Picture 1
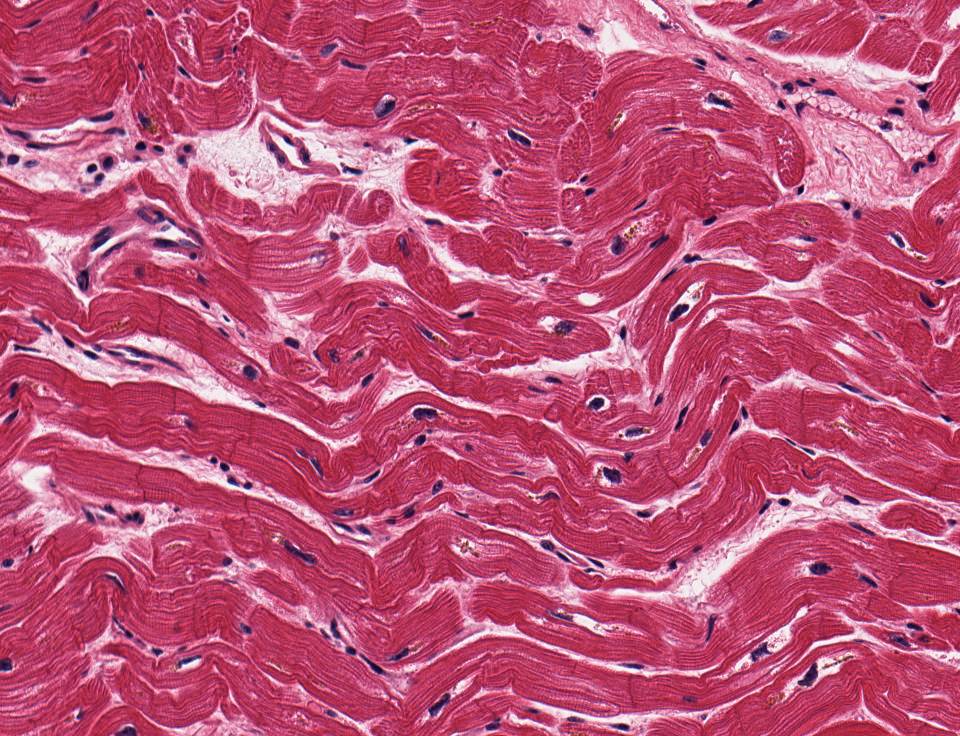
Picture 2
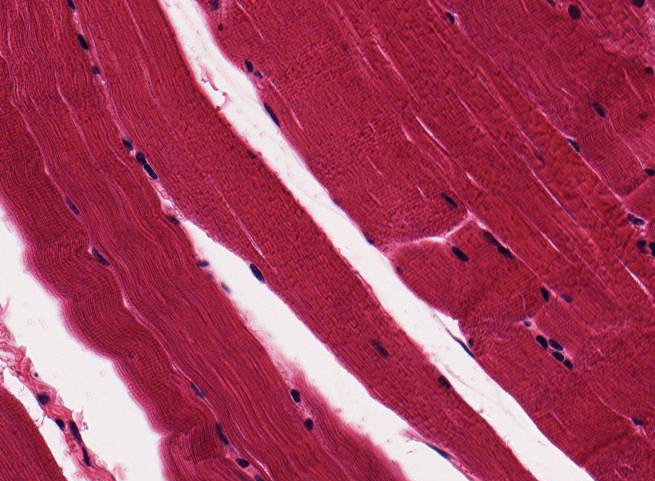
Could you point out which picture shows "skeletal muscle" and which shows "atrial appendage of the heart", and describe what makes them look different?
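Look first at picture 1: that is atrial appendage of the heart, and picture 2 is skeletal muscle. Now compare the nuclei. In picture 1 each fibre has a single oval nucleus lying centrally, with small clusters of golden-brown granules in the cytoplasm near the ends of some nuclei. In picture 2, many dark, elongated nuclei are strung out along each fibre, lying at the edges just beneath the surface.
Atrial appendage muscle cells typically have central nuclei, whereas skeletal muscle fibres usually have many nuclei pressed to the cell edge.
The fibres run differently too: wavy, finely cross-striated bands going left to right in picture 1, and long parallel fibres crossing diagonally from upper left to lower right in picture 2.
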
